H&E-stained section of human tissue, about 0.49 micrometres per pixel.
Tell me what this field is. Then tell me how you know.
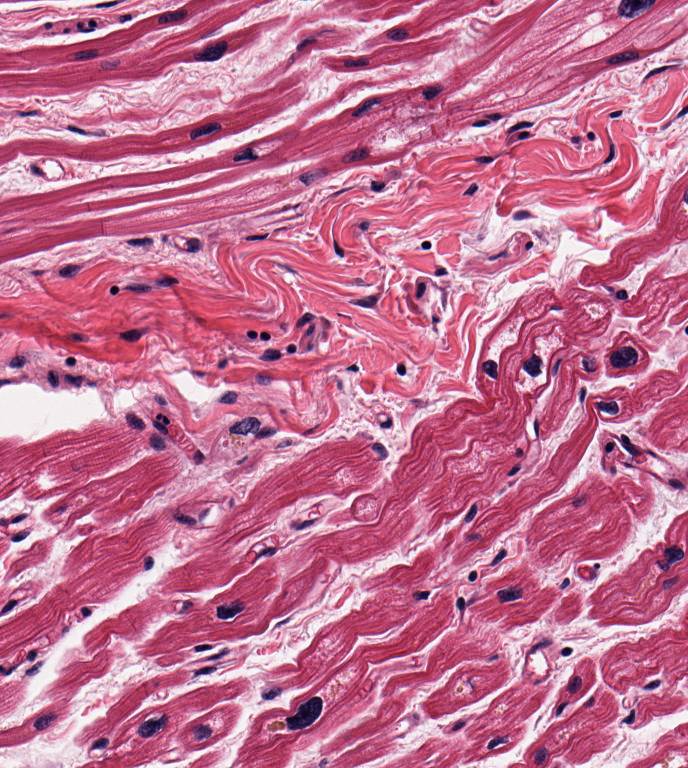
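Answer: myocardium. Striated muscle fibres fill nearly the whole field, and no glands or epithelium are present. The fibres show fine cross-striations, and their nuclei lie centrally.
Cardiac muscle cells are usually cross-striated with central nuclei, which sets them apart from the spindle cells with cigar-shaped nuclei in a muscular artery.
In the lower half, the fibres run diagonally from lower left toward upper right.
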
